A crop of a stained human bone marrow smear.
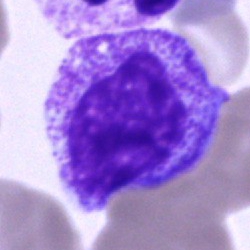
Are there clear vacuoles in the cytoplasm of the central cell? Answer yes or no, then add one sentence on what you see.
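Yes. A single small clear spot lies in the cytoplasm near the top of the cell.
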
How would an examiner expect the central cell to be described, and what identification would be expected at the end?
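The large nucleus, irregular in outline, fills most of the cell; its dark purple chromatin is mottled and moderately condensed. Fine purple granules fill the cytoplasm, and one small clear spot lies in it near the top of the cell. This is a myelocyte.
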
